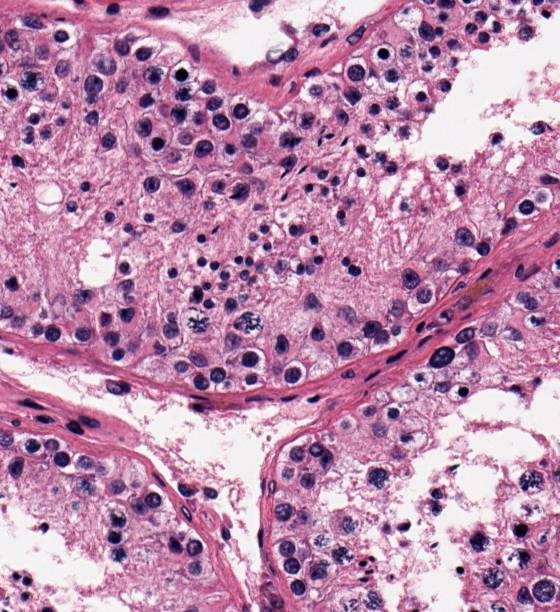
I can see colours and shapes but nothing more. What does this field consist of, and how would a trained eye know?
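That's seminiferous tubule, parts of several rounded ones, separated by thin bands of pink fibrous tissue. Each has a thin wall of flattened cells with elongated dark nuclei, and a stratified lining several cells deep. Large round cells with coarse chromatin sit mid-lining.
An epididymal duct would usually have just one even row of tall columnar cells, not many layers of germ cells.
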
